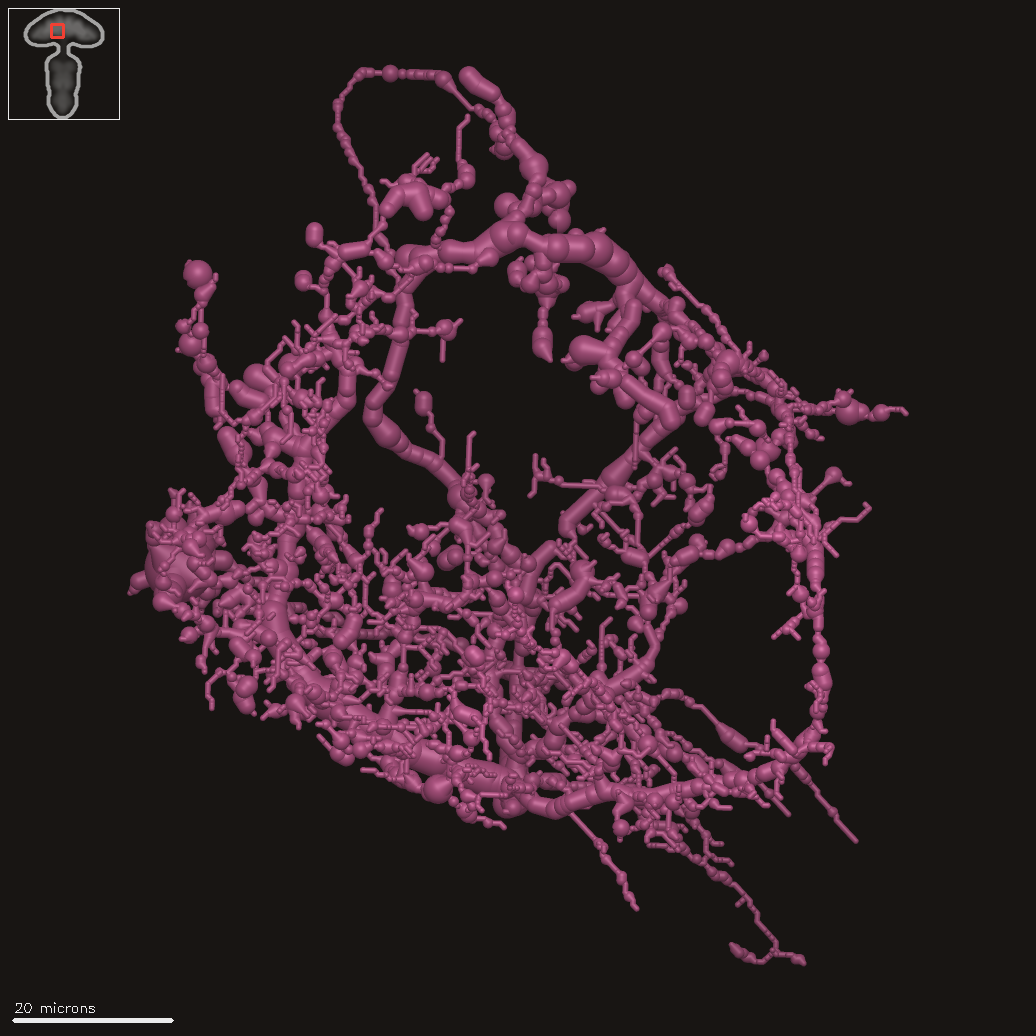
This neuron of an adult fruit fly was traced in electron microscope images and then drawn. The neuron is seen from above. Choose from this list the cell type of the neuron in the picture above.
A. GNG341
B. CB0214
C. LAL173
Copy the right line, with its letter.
B. CB0214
